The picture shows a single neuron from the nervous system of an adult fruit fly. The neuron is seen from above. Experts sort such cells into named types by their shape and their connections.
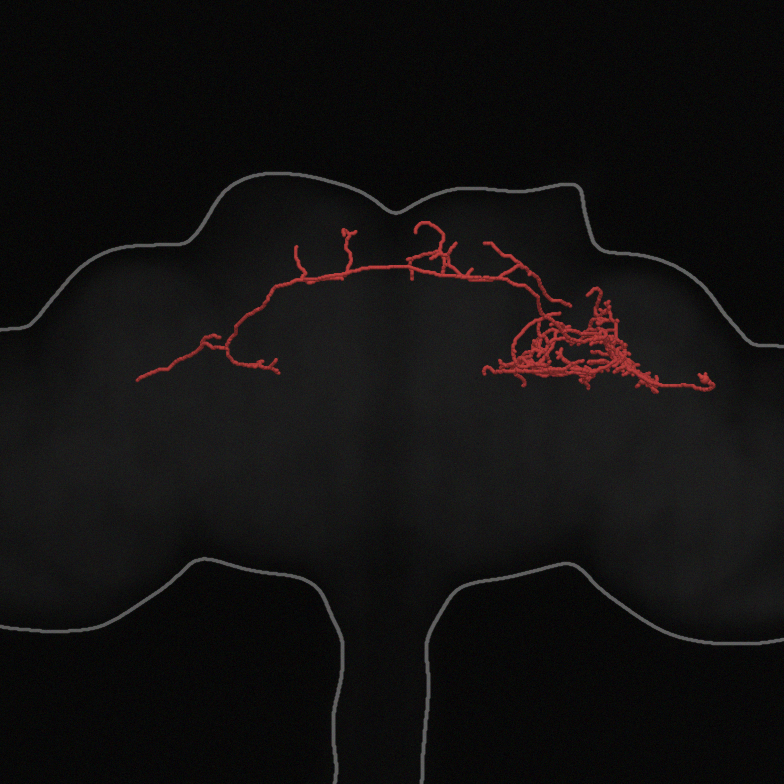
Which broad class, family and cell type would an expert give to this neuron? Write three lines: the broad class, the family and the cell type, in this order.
central-brain intrinsic neuron
hemilineage SLPal2
AVLP703m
